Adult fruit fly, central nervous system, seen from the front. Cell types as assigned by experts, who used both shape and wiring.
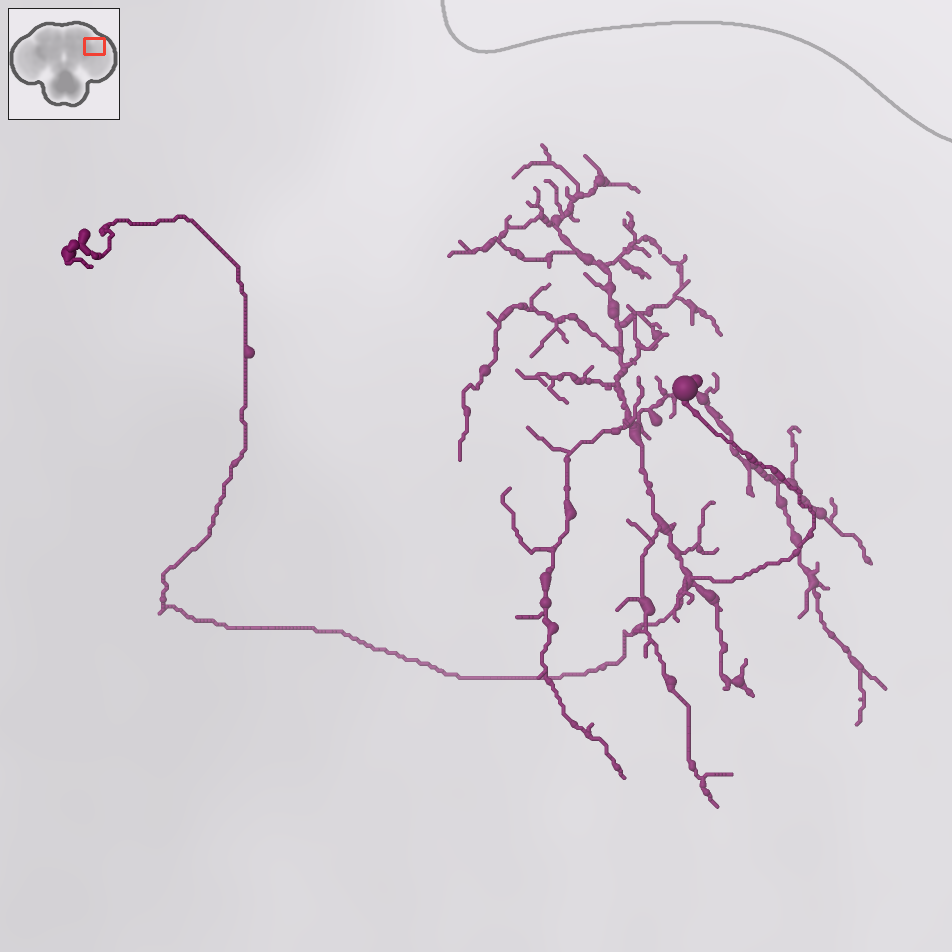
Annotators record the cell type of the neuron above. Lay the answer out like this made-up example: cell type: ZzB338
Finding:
cell type: MeTu3a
